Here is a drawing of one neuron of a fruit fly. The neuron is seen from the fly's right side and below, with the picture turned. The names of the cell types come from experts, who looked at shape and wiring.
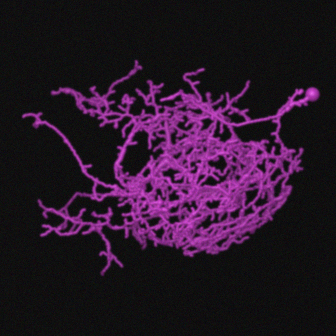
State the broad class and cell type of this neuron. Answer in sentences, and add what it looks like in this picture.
Its broad class is central-brain intrinsic neuron. The cell type is AVLP399. The cell body is at the upper right of the picture. The picture shows dozens of branch ends.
